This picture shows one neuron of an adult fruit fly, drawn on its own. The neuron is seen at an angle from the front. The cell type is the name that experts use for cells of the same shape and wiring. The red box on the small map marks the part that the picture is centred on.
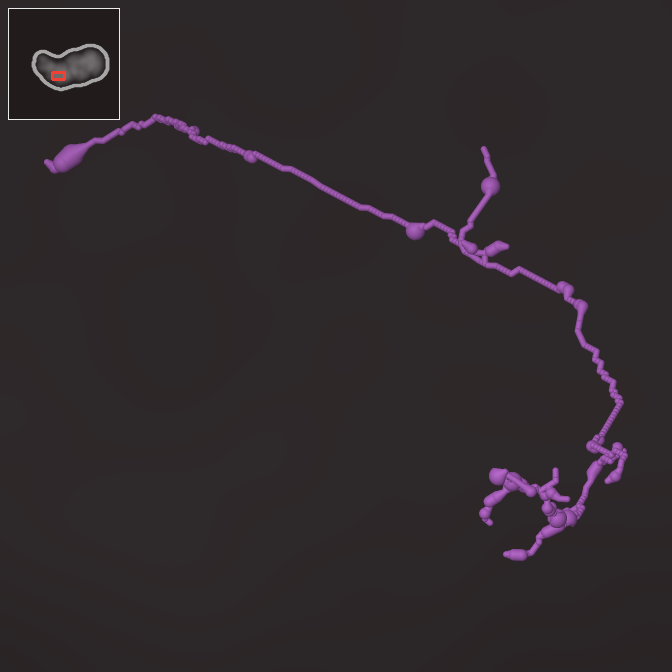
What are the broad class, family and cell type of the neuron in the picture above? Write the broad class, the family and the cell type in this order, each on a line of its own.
sensory neuron entering the nerve cord
class mechanosensory tactile
SNta41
